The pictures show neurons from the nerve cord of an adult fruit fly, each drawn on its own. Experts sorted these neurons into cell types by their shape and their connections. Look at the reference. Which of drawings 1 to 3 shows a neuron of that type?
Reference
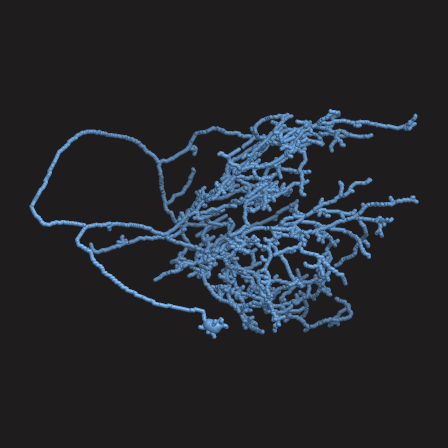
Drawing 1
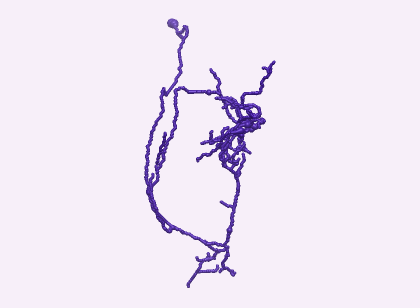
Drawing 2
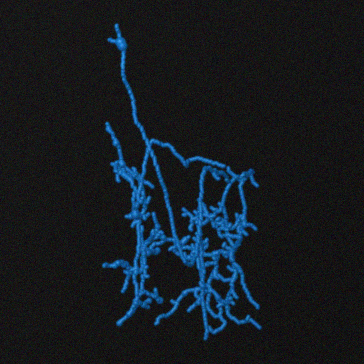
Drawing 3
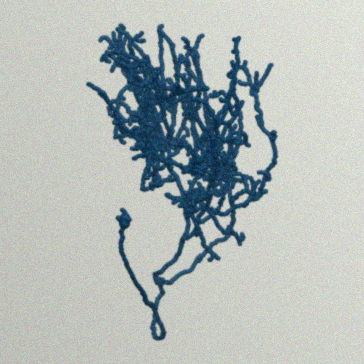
Drawing 3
